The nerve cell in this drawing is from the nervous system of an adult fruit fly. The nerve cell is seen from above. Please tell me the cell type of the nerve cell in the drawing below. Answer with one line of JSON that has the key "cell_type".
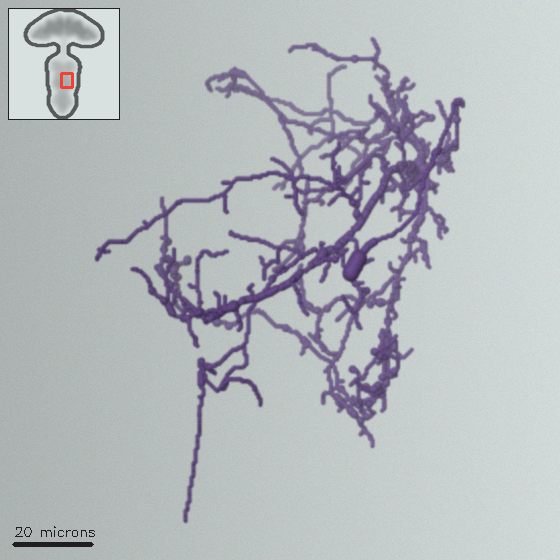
{"cell_type": "IN17A048"}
